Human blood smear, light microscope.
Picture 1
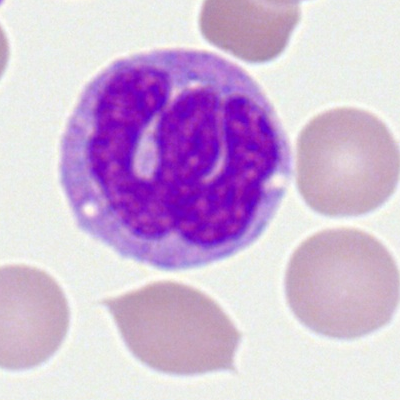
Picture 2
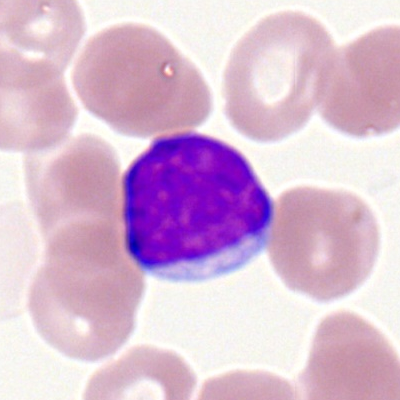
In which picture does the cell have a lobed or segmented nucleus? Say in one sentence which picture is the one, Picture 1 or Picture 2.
In Picture 1, the nucleus of the cell is divided into lobes.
